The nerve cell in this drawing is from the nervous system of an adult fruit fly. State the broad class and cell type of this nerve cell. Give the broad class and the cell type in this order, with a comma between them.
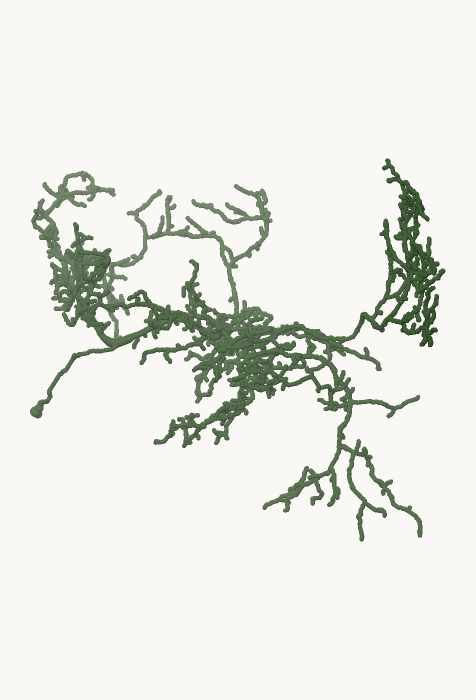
central-brain intrinsic neuron, VES087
